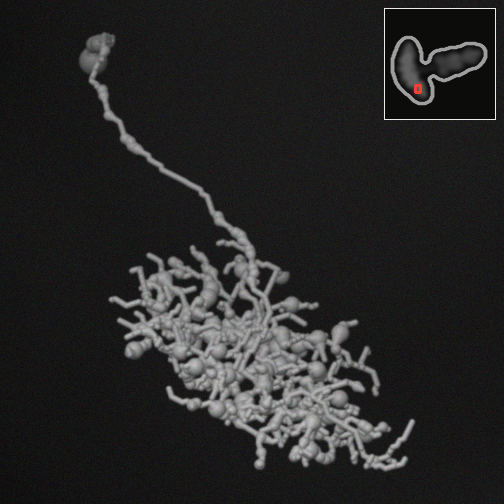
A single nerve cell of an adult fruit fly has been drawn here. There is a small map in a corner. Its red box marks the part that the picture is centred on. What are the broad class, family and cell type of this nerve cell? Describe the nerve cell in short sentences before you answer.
It is in the brain and does not reach the nerve cord. The picture shows dozens of branch ends. This is an optic-lobe intrinsic neuron. The family is Pm. It is of cell type Pm5.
